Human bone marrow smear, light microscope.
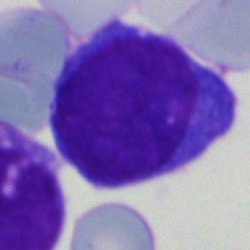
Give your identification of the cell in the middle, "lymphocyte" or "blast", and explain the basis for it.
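Blast. Deciding feature is the chromatin: dark purple and finely textured, no coarse clumps.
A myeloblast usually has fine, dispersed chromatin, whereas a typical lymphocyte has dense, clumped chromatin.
Also seen: the nucleus fills most of the cell, and the little cytoplasm present forms a blue crescent on the right side.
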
